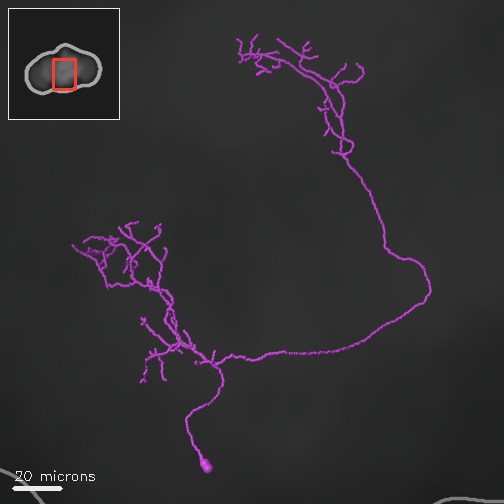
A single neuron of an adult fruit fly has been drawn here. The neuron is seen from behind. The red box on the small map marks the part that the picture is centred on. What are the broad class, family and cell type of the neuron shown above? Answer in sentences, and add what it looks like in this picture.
This is a central-brain intrinsic neuron. Its family is hemilineage LB19. The cell type is GNG338. Its cell body lies at the bottom of the picture. By the scale bar it is about 190 microns tall in this view.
